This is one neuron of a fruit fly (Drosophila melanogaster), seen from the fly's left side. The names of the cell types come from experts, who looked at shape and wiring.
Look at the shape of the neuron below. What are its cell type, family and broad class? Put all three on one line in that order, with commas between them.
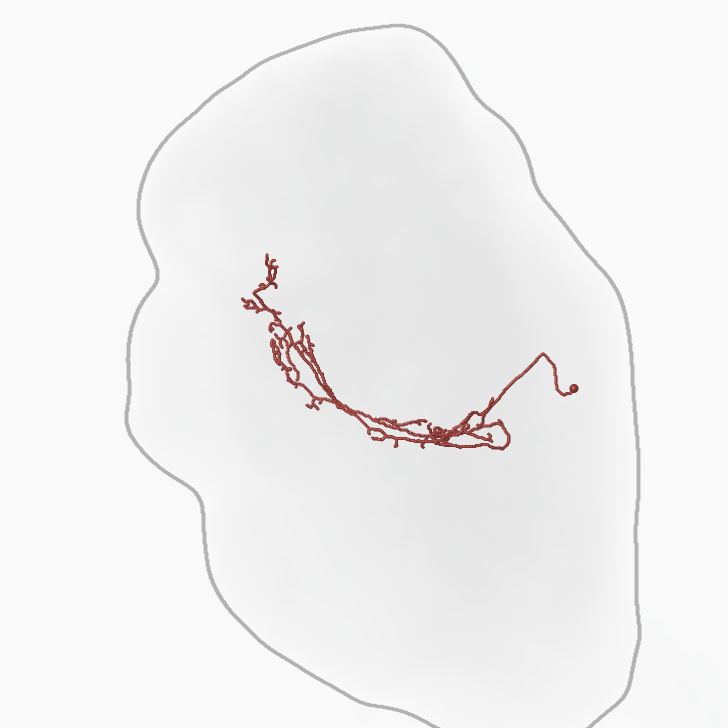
WED155, hemilineage DM5_ventral, central-brain intrinsic neuron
